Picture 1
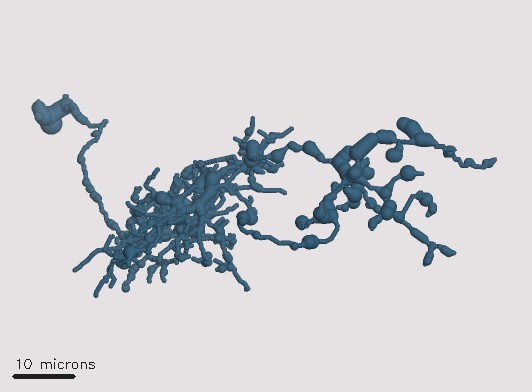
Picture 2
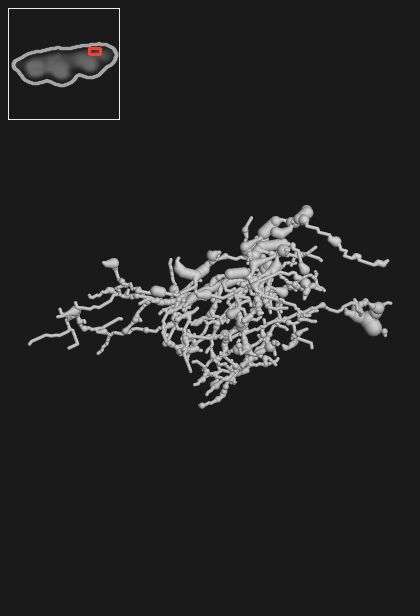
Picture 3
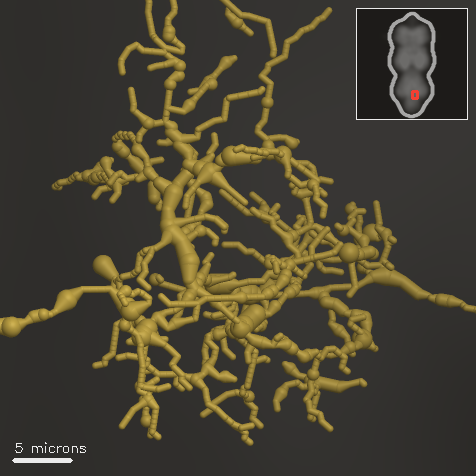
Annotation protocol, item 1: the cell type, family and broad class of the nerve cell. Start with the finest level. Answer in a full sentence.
Type IN06A117 of hemilineage 06A, a nerve-cord intrinsic neuron.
